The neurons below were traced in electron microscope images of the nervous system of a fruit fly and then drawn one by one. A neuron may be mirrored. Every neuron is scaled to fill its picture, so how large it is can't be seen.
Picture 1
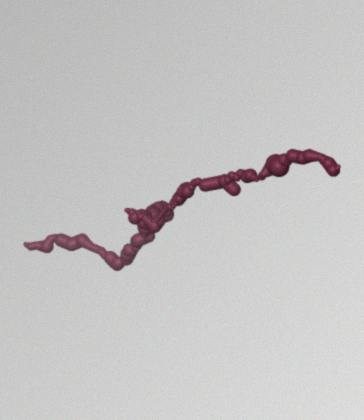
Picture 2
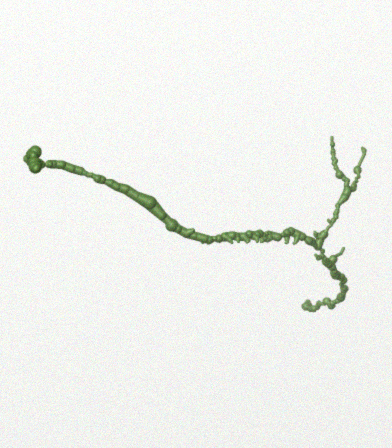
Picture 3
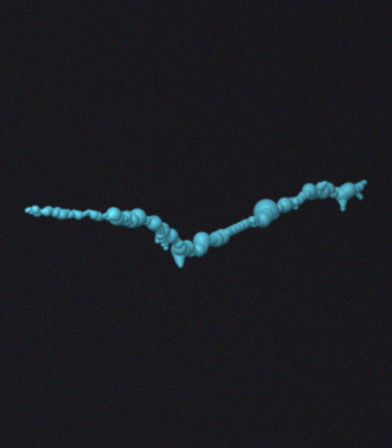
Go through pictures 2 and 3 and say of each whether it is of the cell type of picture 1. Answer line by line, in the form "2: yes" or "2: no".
2: yes
3: yes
